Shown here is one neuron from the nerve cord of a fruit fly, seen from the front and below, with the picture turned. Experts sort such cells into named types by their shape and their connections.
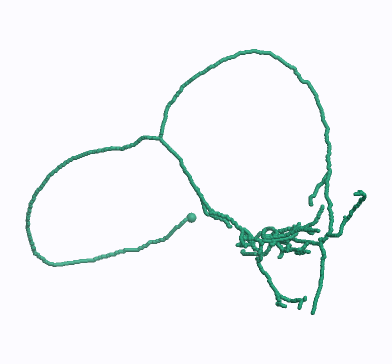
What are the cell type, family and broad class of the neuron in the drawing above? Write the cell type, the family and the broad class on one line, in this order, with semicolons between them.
IN19B103; hemilineage 19B; nerve-cord intrinsic neuron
